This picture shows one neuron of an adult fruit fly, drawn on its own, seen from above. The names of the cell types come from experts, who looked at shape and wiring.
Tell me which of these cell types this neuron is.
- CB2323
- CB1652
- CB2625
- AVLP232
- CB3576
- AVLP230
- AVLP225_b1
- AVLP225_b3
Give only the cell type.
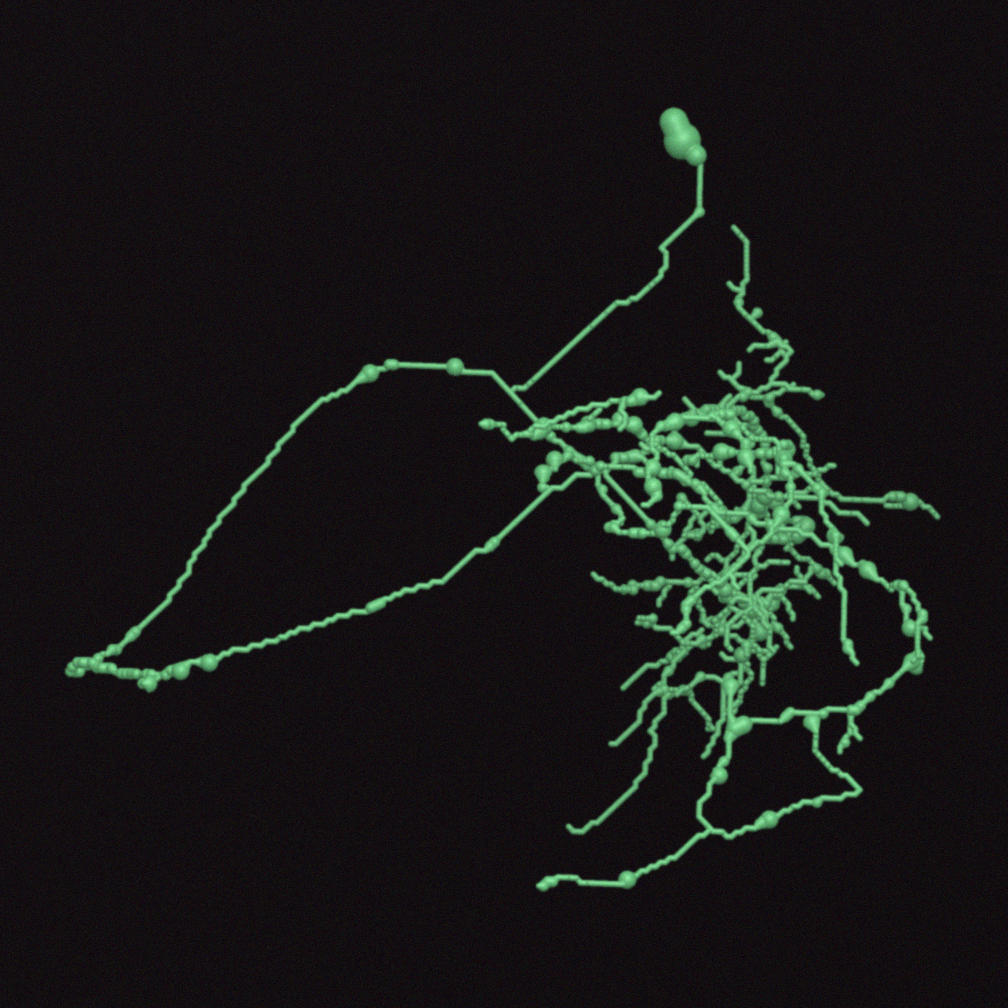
AVLP225_b3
